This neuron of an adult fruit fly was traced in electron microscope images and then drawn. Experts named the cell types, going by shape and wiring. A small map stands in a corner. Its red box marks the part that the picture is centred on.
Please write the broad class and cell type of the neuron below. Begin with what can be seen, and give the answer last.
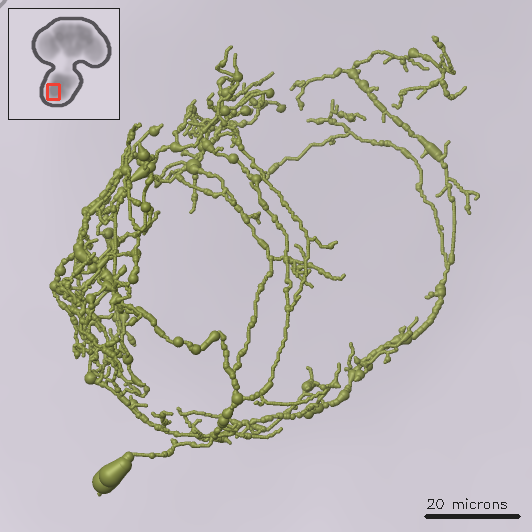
From top to bottom in the picture it spans about 100 microns. In this view it is about as wide as it is tall. It is a nerve-cord intrinsic neuron. Its cell type is INXXX326.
